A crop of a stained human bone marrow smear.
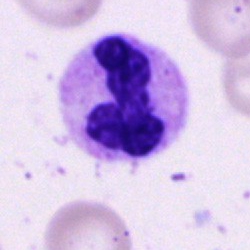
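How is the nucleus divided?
Into at least three lobes joined in a chain.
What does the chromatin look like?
Dark purple and densely clumped.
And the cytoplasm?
Plentiful and pale pinkish-lilac, holding fine, faint granules.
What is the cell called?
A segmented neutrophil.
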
